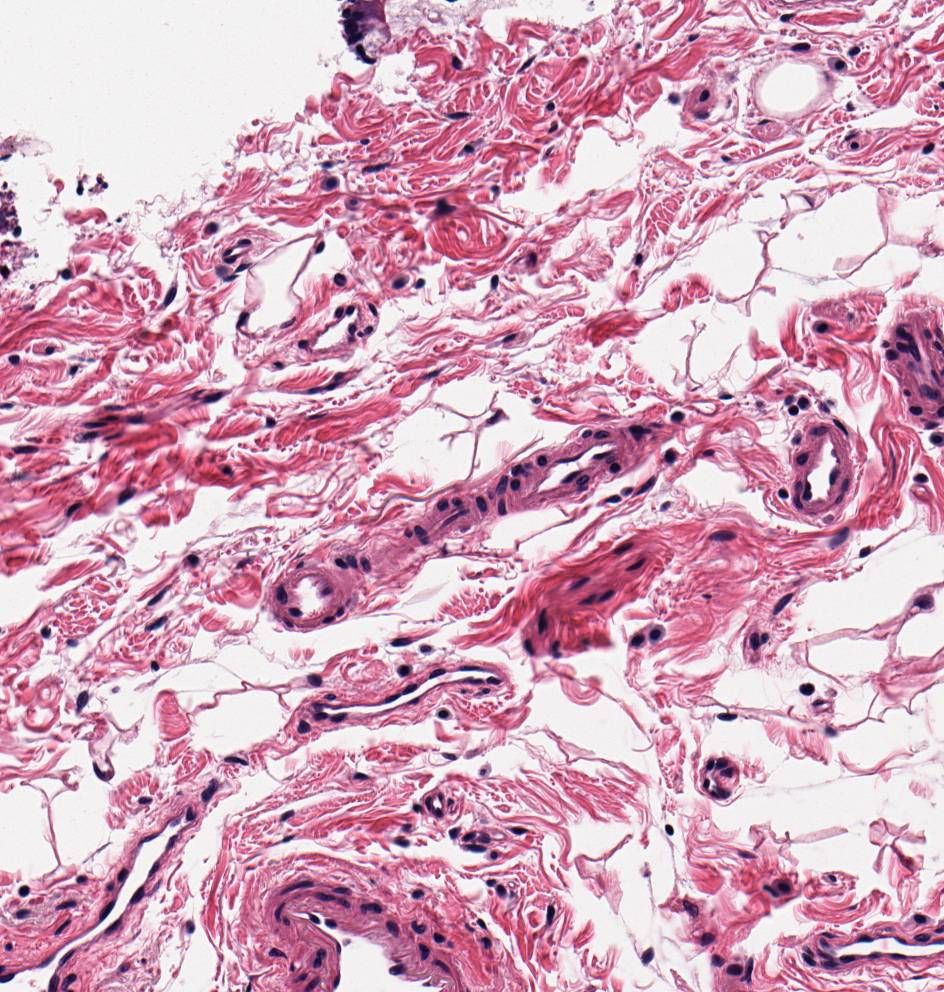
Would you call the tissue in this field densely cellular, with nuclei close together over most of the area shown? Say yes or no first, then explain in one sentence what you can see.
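No. Nuclei are sparse, small, dark and mostly spindle-shaped or oval.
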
